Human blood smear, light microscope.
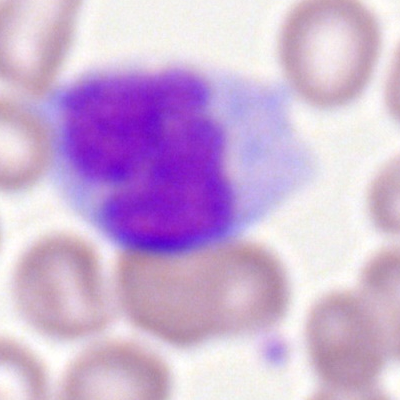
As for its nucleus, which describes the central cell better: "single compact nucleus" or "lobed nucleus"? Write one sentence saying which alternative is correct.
What the nucleus of this cell shows is division into segments.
